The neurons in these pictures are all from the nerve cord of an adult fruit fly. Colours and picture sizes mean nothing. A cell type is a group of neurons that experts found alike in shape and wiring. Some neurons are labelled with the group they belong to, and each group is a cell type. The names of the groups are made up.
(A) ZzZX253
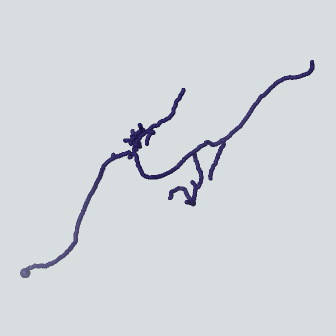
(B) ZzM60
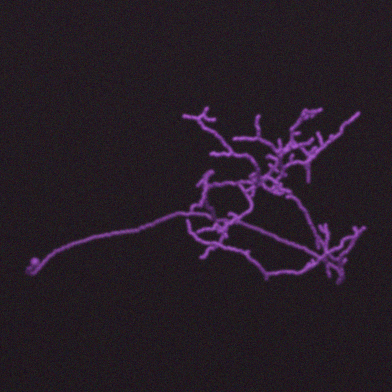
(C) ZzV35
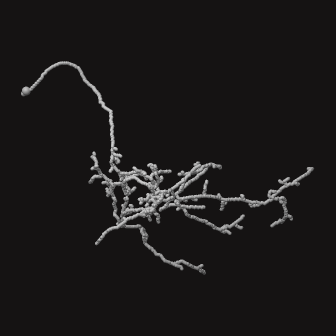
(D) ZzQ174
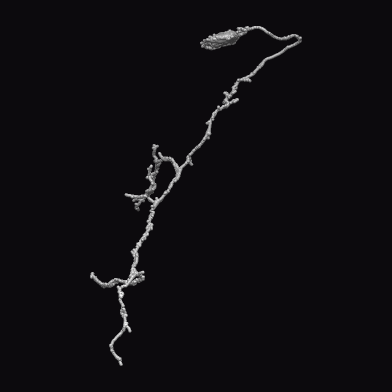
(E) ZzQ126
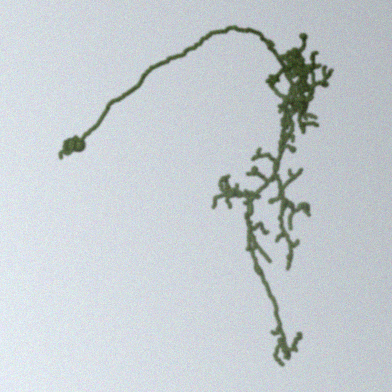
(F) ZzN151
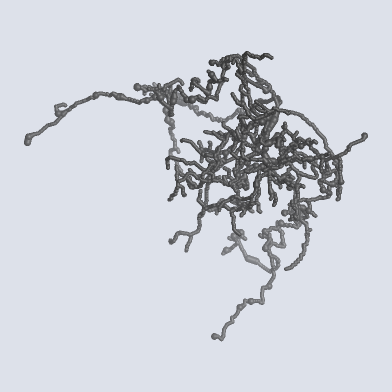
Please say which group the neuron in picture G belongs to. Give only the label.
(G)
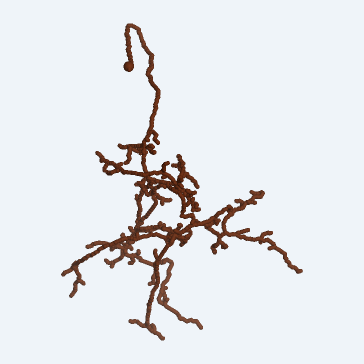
ZzV35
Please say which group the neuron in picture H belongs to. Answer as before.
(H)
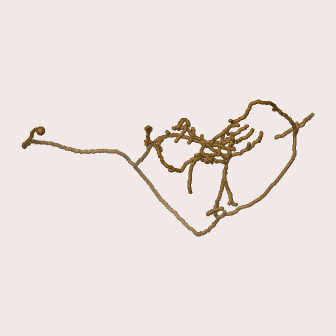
ZzM60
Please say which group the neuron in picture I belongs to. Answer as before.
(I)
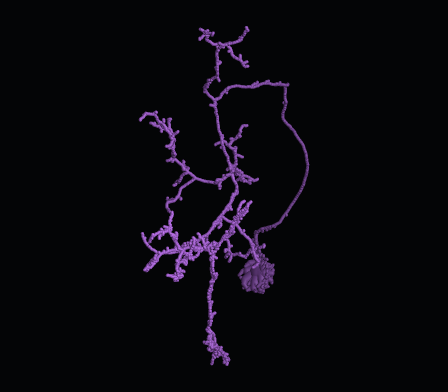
ZzQ174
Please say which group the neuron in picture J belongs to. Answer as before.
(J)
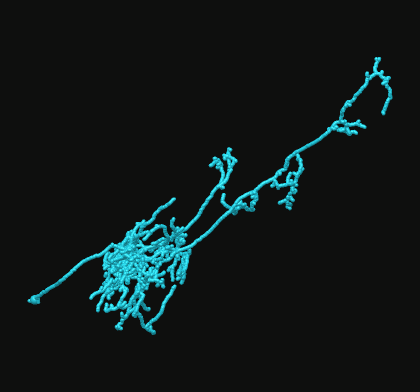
ZzN151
